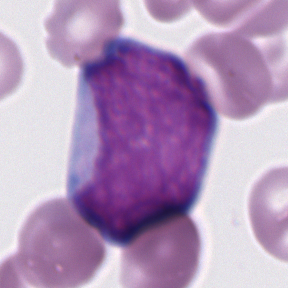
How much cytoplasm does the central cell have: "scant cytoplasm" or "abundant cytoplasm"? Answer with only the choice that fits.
Scant cytoplasm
